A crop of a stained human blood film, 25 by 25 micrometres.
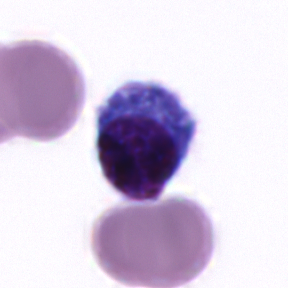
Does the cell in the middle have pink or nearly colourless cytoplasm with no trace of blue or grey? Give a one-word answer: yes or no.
No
